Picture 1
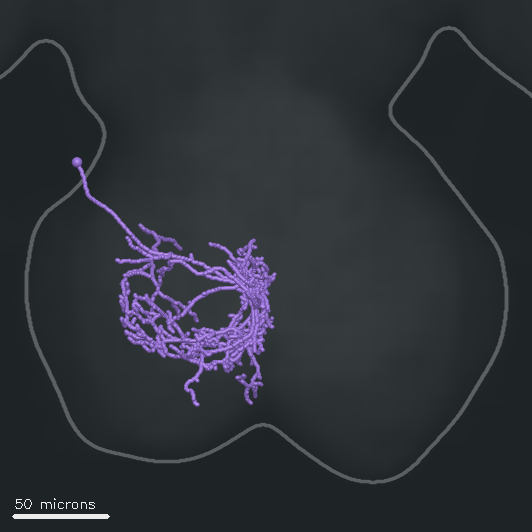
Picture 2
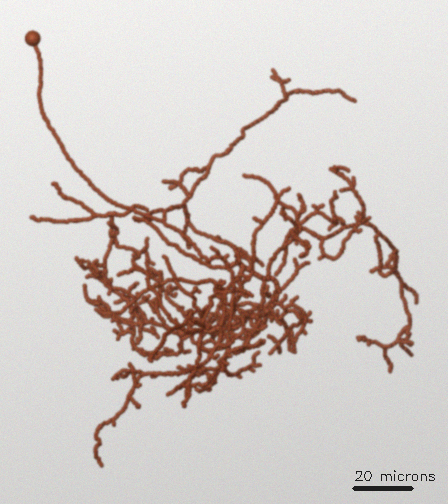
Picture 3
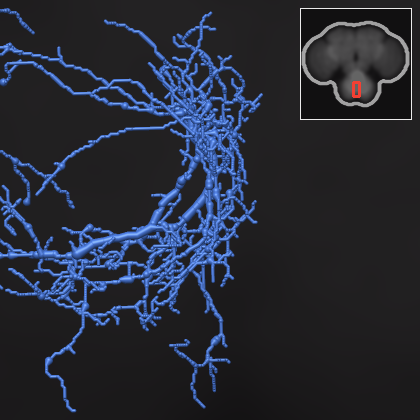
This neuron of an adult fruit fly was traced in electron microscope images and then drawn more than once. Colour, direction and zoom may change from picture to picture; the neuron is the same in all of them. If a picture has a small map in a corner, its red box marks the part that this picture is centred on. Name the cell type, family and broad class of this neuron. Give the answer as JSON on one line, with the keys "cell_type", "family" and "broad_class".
{"cell_type": "IN11A020", "family": "hemilineage 11A", "broad_class": "nerve-cord intrinsic neuron"}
